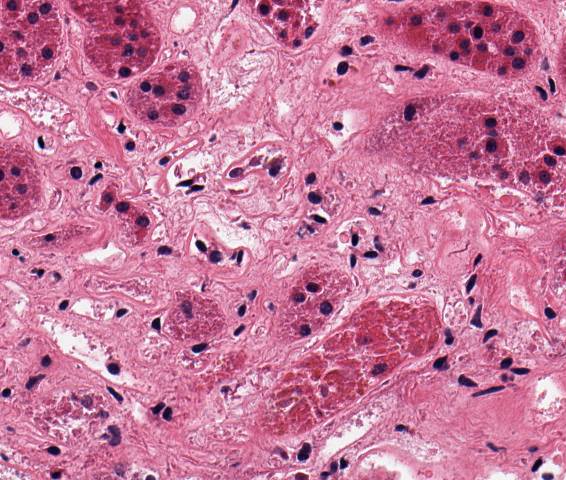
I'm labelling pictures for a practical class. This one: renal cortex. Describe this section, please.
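Cells are arranged in rounded to oval nests, separated from one another by broad bands of stroma. Within the nests, the cells have abundant, coarsely granular, deep red cytoplasm and small, round, dark-staining nuclei. Borders between individual cells inside the nests are mostly indistinct.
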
